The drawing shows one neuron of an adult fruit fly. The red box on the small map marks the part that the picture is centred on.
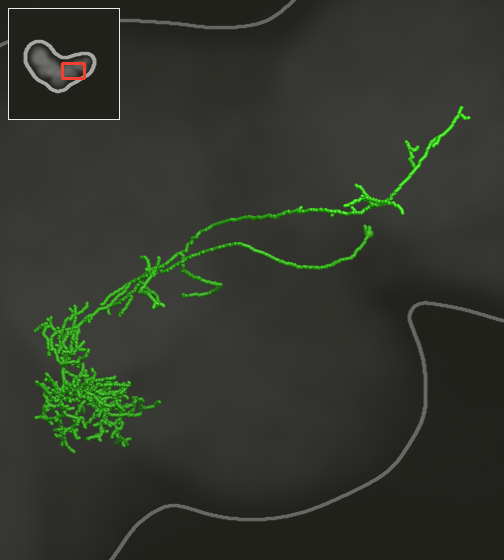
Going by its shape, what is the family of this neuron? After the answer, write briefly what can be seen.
Its family is hemilineage 11A. Its broad class is nerve-cord intrinsic neuron. The cell body can be seen on the right of the picture. Dozens of branch ends can be seen.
